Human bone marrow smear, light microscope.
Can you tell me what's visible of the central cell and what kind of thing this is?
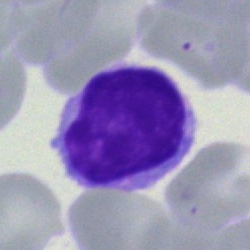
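The cell is roughly round in outline. Most of it is occupied by the nucleus, while the cytoplasm forms only a thin rim around it. No granules are seen in the cytoplasm. This is a lymphocyte.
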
